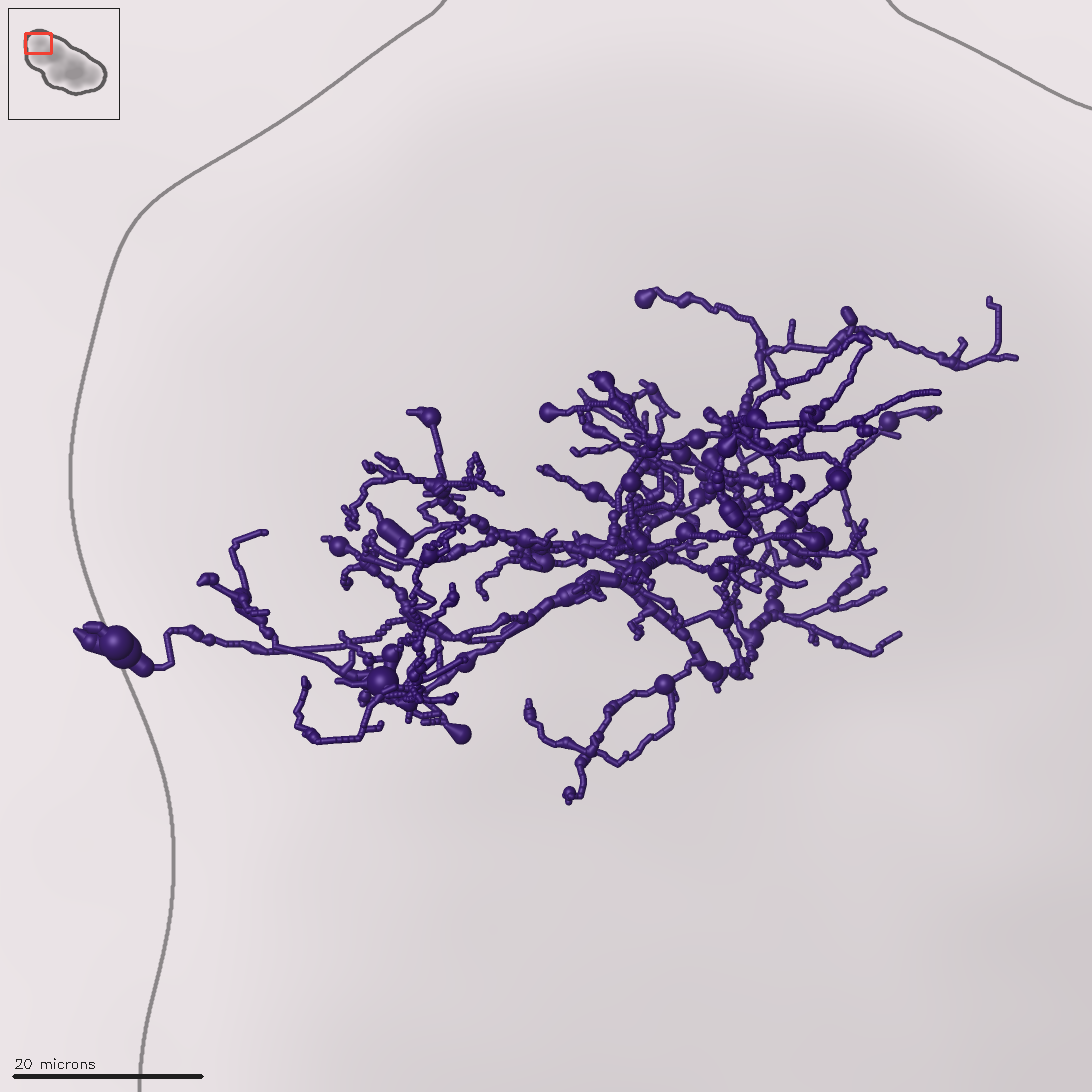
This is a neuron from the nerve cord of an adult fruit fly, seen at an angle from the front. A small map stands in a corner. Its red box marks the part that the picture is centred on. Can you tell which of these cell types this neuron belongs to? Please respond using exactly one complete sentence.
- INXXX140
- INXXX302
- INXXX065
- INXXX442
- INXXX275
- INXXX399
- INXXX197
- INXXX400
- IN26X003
The neuron here falls under cell type INXXX442.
